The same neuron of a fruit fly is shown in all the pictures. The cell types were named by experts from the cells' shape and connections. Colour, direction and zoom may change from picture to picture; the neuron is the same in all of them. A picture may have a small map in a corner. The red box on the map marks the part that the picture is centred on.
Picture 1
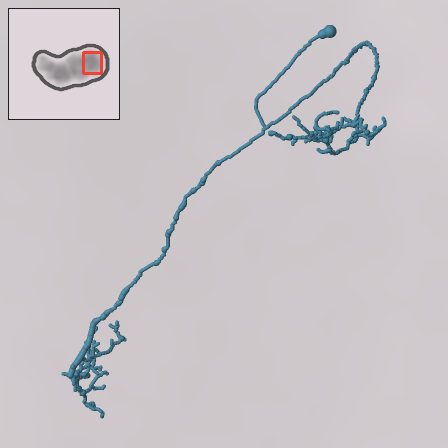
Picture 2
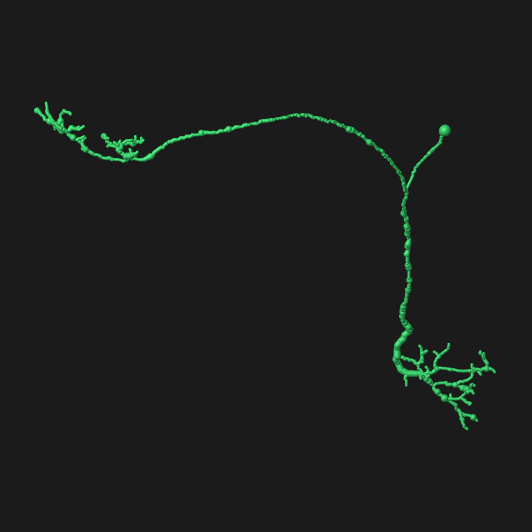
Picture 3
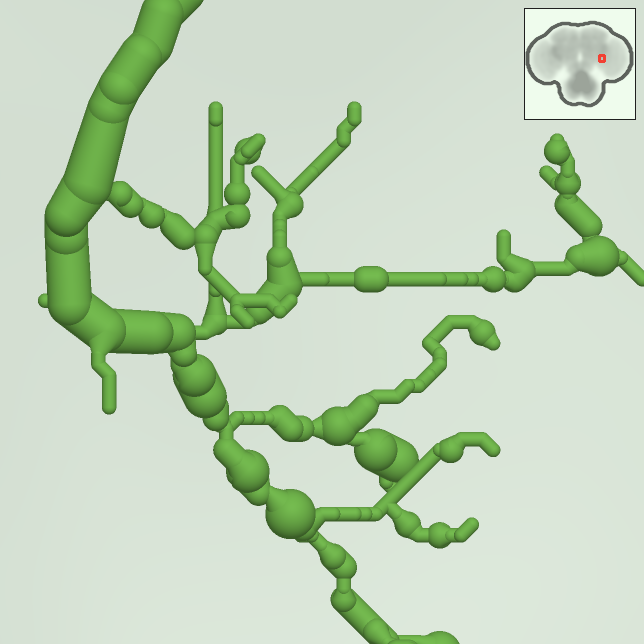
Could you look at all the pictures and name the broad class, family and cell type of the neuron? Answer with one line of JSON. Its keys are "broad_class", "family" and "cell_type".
{"broad_class": "visual projection neuron", "family": "hemilineage VPNd2", "cell_type": "LC10a"}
